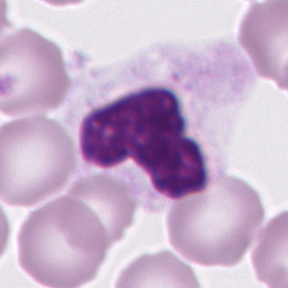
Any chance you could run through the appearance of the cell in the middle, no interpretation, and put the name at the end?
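No nucleoli can be seen in the nucleus of this cell. Its cytoplasm is a pale greyish lilac and holds fine, scattered pinkish-purple granules. The outline is irregular and only faintly bordered. The cell is a segmented neutrophil.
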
